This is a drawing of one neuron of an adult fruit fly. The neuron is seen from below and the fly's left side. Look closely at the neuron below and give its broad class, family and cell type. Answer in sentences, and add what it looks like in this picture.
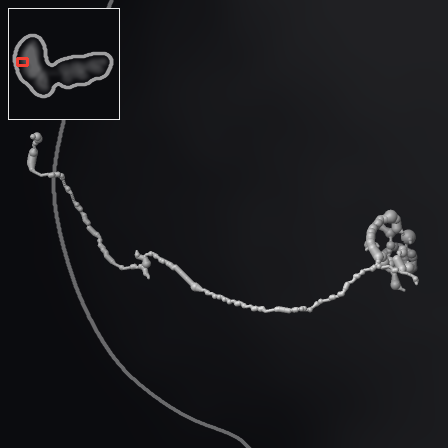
It is a sensory neuron entering the brain. Its family is called class thermosensory. It is of cell type TRN_VP3b. It lies in the brain. No cell body is drawn.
